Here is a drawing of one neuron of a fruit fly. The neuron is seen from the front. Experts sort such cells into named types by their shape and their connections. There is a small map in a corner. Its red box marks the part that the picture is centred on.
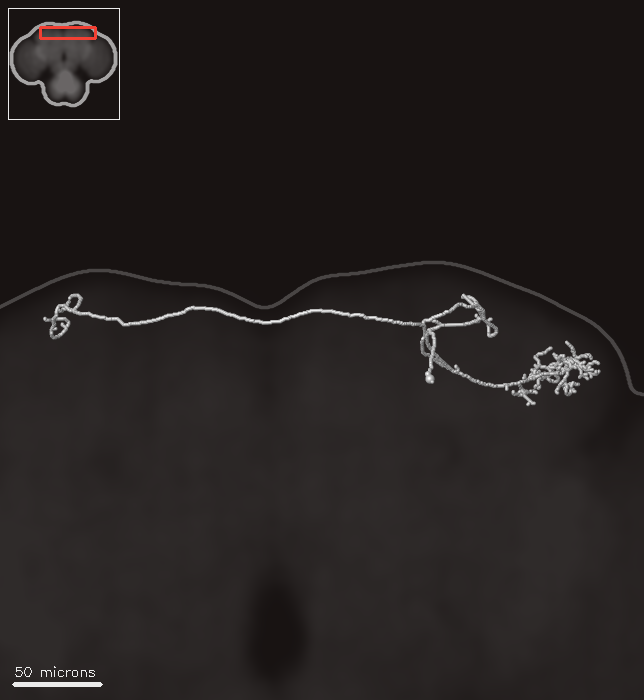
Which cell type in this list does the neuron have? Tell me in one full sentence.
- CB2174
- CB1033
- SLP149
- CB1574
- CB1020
This neuron is an instance of the cell type CB1020.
